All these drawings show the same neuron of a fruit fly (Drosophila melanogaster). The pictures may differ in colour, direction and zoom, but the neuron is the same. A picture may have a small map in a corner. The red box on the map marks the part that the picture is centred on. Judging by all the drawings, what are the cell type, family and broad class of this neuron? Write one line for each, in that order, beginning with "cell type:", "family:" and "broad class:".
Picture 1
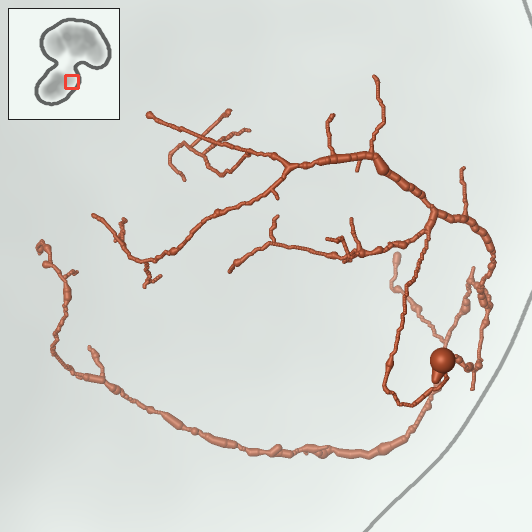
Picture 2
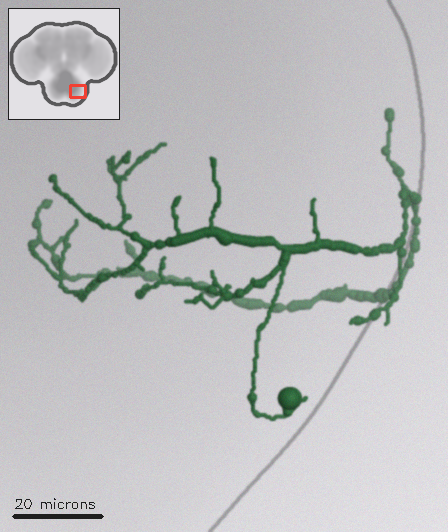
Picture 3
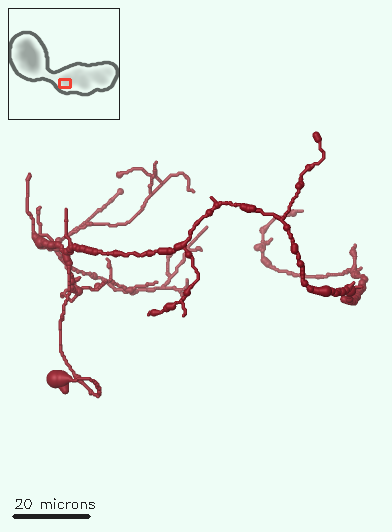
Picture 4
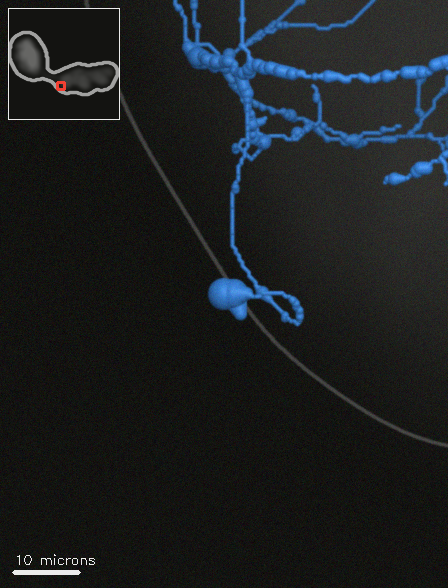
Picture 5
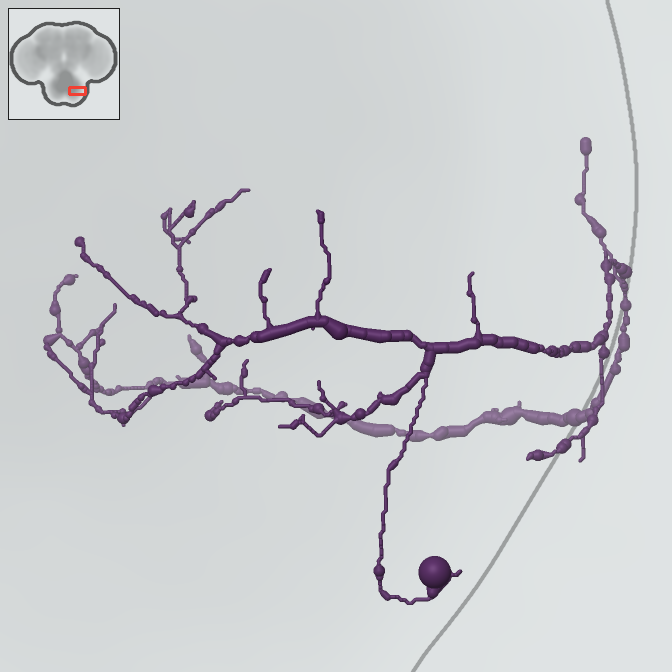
cell type: IN13A043
family: hemilineage 13A
broad class: nerve-cord intrinsic neuron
